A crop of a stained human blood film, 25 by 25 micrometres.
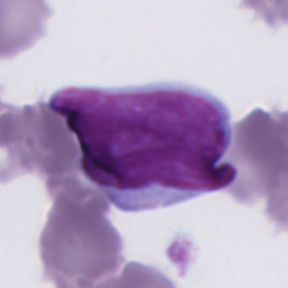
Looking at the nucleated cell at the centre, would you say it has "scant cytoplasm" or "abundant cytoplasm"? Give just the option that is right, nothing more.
Scant cytoplasm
